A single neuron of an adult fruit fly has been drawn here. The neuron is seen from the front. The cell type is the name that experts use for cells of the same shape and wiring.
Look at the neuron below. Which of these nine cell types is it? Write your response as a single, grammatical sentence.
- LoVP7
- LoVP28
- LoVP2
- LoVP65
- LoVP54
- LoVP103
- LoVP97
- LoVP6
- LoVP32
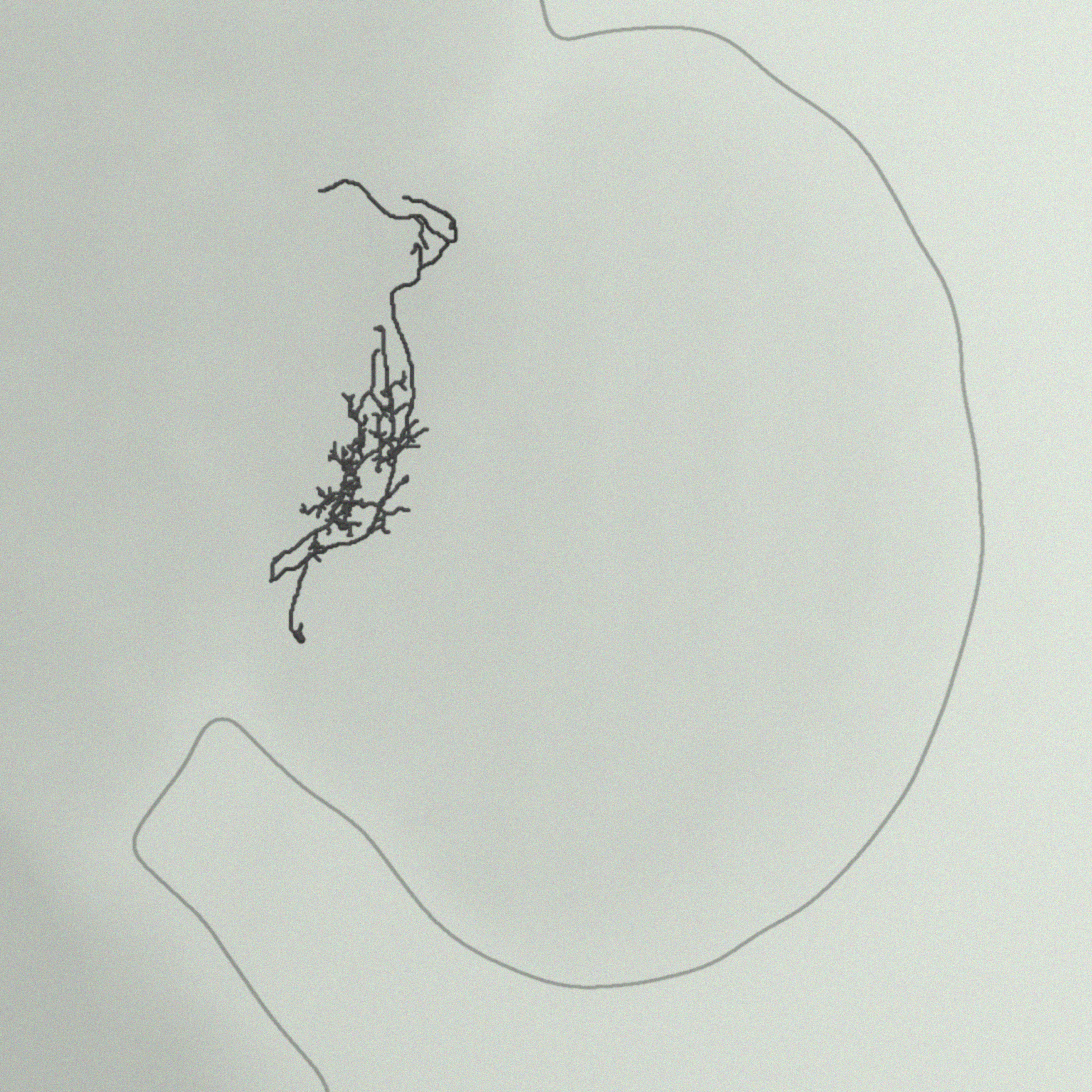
It is LoVP2 that names the cell type of this neuron.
